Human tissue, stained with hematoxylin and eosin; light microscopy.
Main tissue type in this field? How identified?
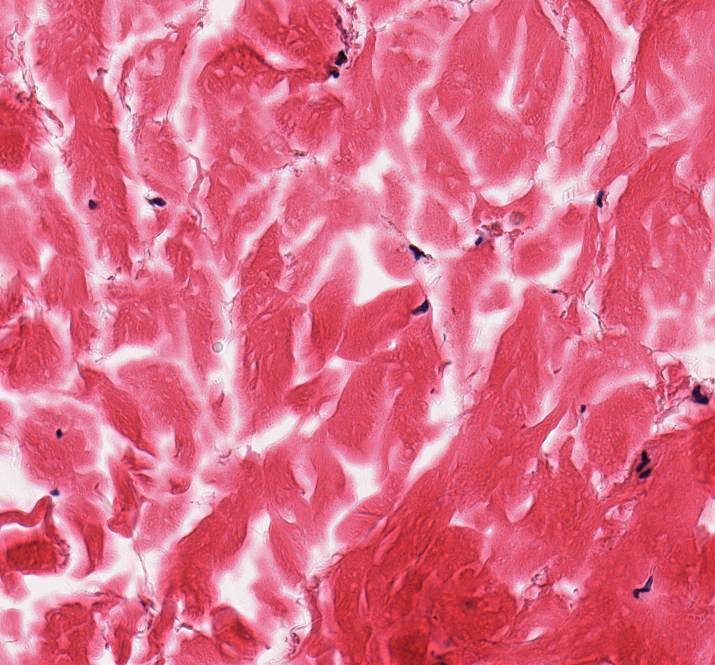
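I'd call this dermis. The field is filled with closely packed, irregular bright pink bundles separated by white clefts, running in varied directions, not parallel.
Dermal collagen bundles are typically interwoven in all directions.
Nuclei are sparse, only a few scattered about.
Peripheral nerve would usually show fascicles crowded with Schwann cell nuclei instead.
No epithelium or glands appear anywhere.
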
